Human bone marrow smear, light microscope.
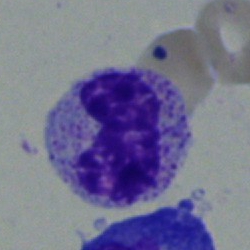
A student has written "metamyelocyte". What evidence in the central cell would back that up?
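Taking the points in turn for this metamyelocyte, start with the nucleus: a notch indents its left side.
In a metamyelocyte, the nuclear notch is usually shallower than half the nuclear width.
Next, the chromatin is coarsely clumped, showing darker and paler patches. Then the cytoplasm, which is pale lilac. Last, fine purple granules are scattered throughout that cytoplasm.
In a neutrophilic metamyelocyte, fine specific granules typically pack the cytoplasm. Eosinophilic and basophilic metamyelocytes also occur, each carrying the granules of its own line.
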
